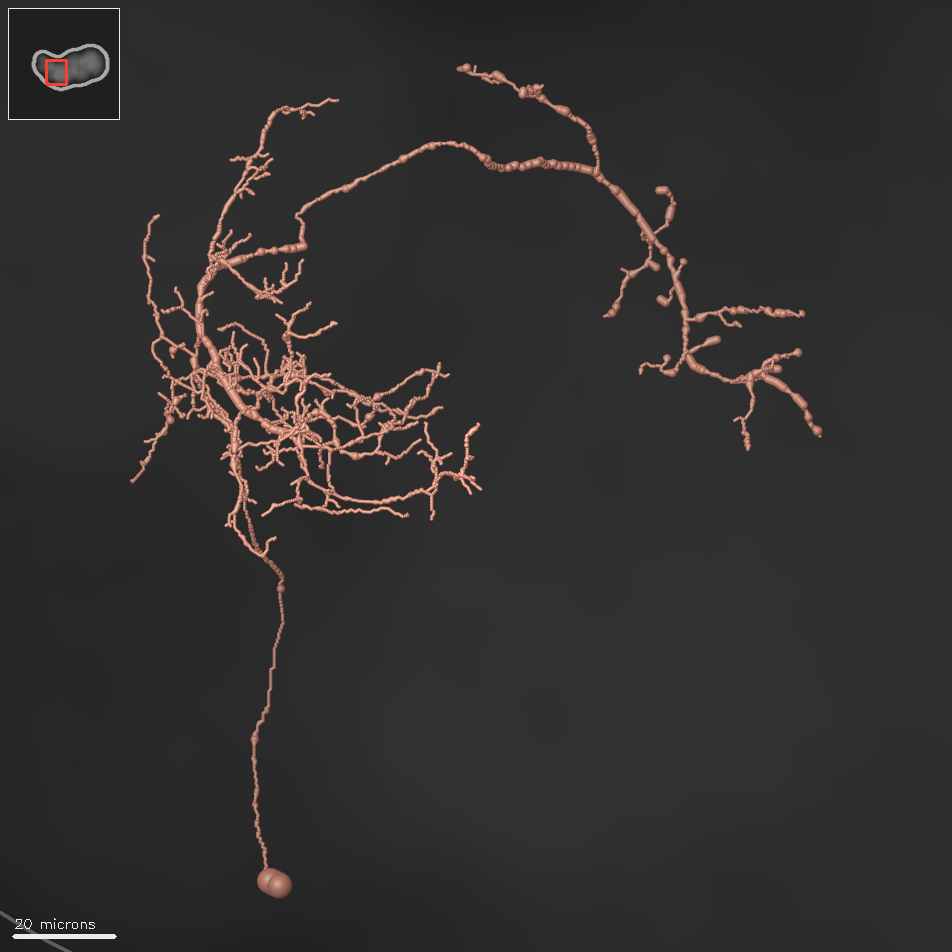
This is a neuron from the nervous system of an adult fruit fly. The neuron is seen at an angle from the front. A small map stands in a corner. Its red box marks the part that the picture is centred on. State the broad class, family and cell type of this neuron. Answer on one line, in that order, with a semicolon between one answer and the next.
nerve-cord intrinsic neuron; hemilineage 06A; IN06A016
